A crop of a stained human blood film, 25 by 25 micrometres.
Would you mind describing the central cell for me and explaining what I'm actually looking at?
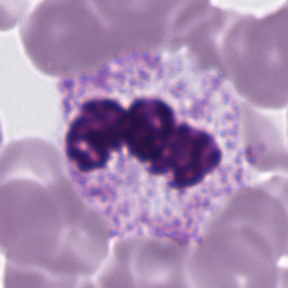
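Outline roughly round; edge finely ragged and granular. Nucleus split into three lobes, lying in a row across the cell. Granules do not hide the nucleus; lobes remain clearly outlined. No visible nucleoli. Segmented neutrophil.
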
